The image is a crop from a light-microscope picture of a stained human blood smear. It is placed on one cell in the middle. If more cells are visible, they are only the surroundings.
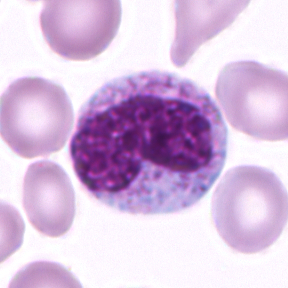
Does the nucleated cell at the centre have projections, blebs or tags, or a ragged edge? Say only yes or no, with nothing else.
No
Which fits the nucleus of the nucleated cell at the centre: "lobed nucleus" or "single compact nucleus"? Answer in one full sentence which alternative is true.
It is a single compact round, oval or kidney-shaped nucleus that the cell has.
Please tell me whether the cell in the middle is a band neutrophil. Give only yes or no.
yes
